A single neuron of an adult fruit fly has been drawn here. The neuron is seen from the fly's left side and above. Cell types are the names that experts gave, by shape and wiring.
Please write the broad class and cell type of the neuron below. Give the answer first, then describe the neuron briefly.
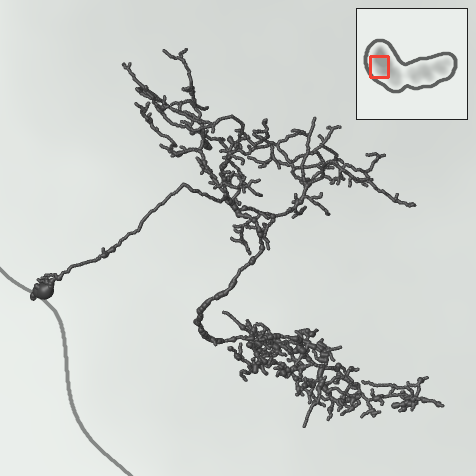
It is a central-brain intrinsic neuron. Its cell type is VES043. The picture shows dozens of branch ends. In this view it is about as wide as it is tall.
